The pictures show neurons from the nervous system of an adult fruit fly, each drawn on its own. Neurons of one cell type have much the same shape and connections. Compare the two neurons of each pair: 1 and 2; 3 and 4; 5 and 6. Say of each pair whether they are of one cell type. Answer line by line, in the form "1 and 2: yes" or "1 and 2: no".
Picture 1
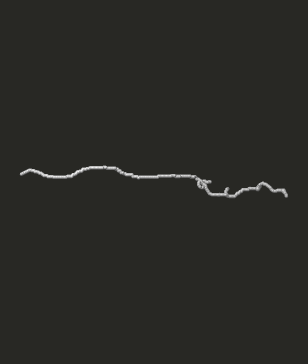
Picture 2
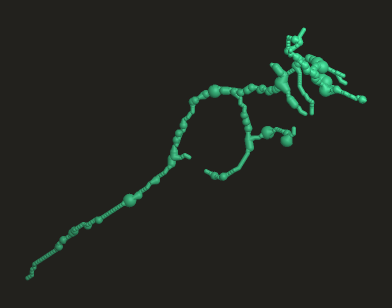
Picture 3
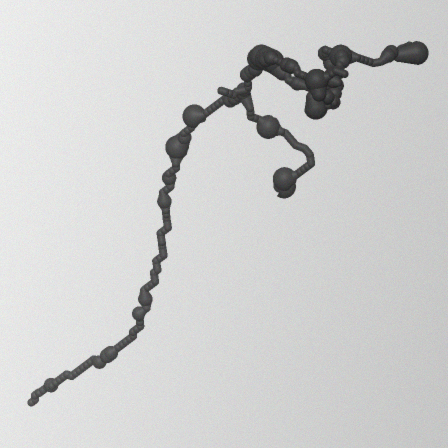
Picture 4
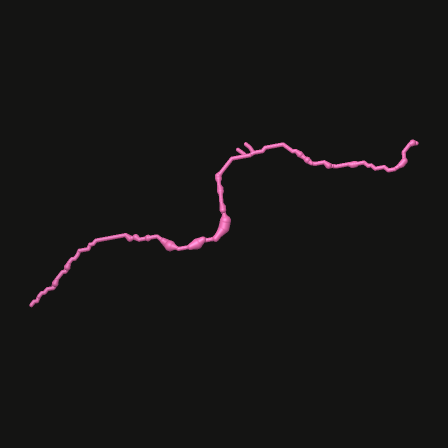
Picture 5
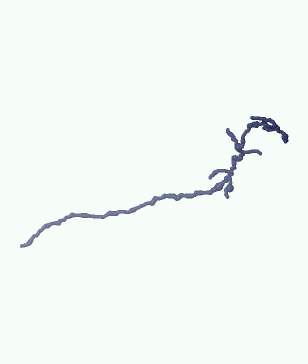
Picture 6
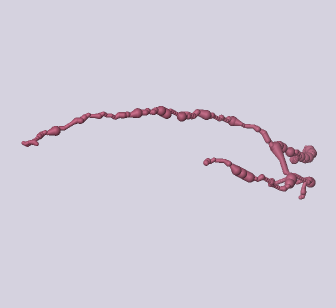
1 and 2: yes
3 and 4: no
5 and 6: no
